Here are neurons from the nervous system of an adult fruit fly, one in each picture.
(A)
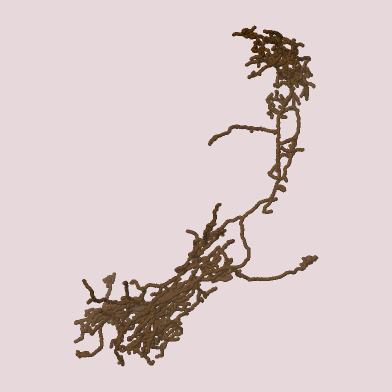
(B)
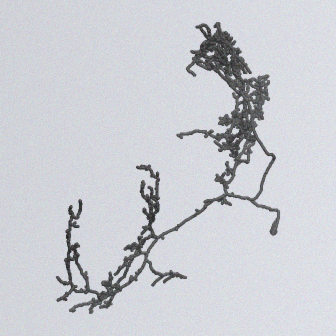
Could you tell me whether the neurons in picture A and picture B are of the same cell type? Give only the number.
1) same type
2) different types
2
